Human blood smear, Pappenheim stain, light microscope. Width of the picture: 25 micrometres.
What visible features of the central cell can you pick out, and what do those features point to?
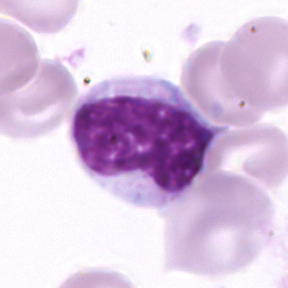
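Cell about 12 micrometres across. Nucleus elongated left to right, about 12 by 8 micrometres, filling about 70% of the cell's area. Shallow indentation along its lower edge gives a bean shape. Widest cytoplasm band below the nucleus. Fine, faint purplish granules scattered through the cytoplasm. Metamyelocyte.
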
